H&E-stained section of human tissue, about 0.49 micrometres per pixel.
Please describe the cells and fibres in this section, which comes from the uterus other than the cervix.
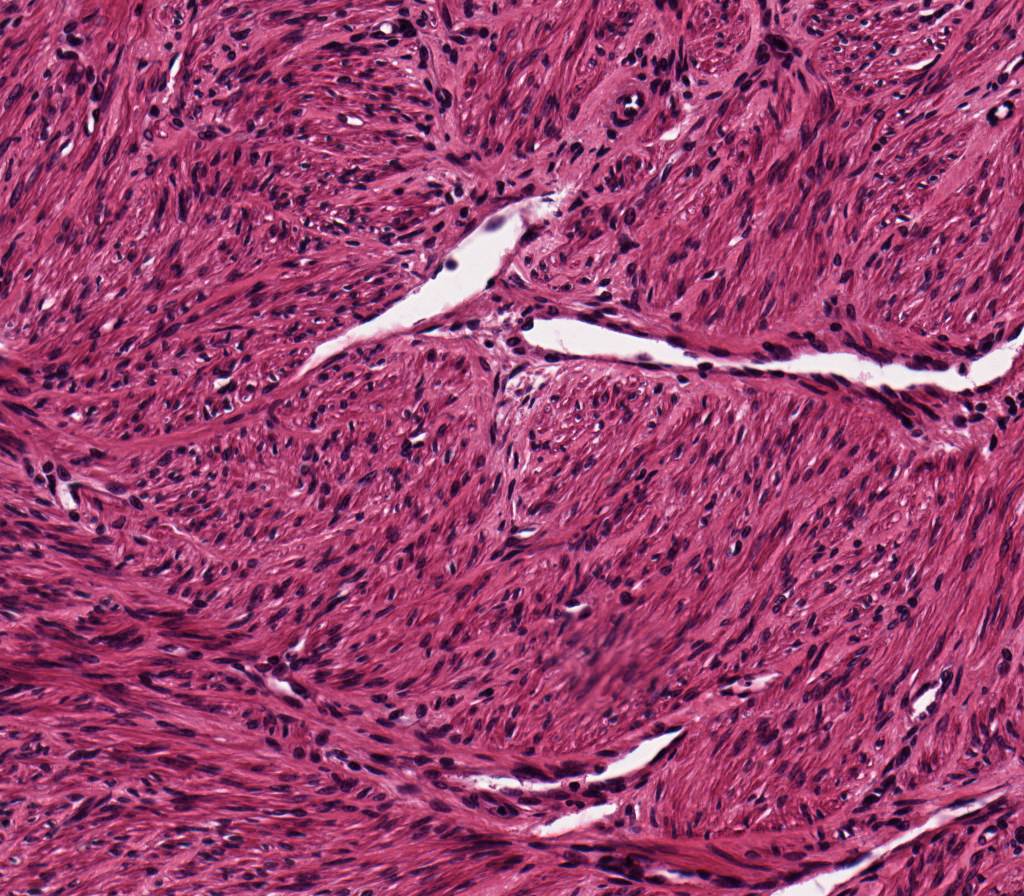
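Interlacing bundles of spindle cells occupy the entire field, running in several directions. Their cytoplasm is bright pink and fibrillar. Where bundles are cut lengthwise, the nuclei are elongated with blunt, rounded ends. Nuclear size and shape are fairly uniform throughout.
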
